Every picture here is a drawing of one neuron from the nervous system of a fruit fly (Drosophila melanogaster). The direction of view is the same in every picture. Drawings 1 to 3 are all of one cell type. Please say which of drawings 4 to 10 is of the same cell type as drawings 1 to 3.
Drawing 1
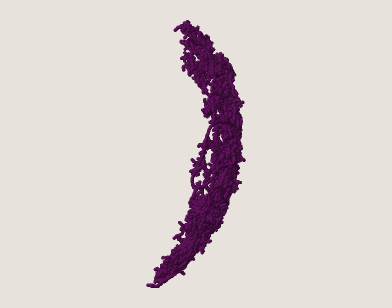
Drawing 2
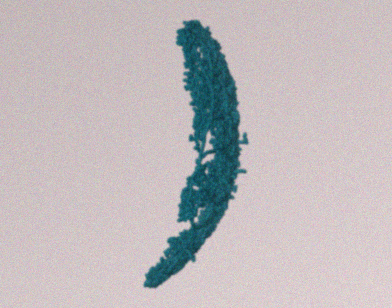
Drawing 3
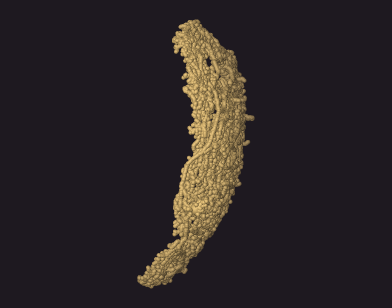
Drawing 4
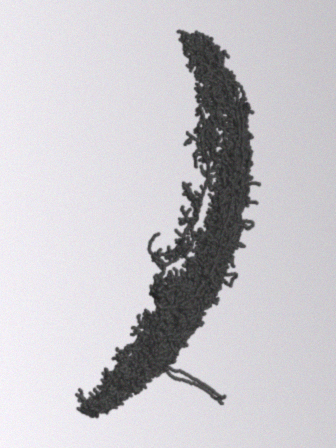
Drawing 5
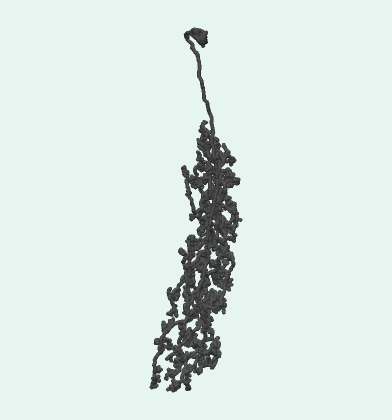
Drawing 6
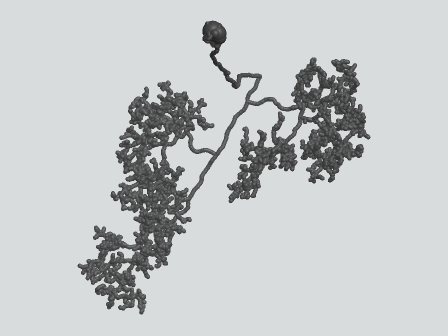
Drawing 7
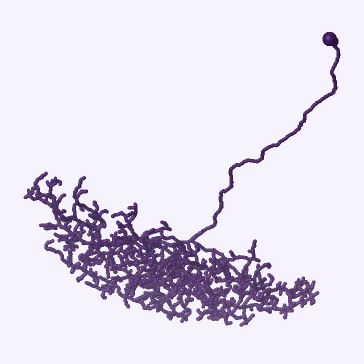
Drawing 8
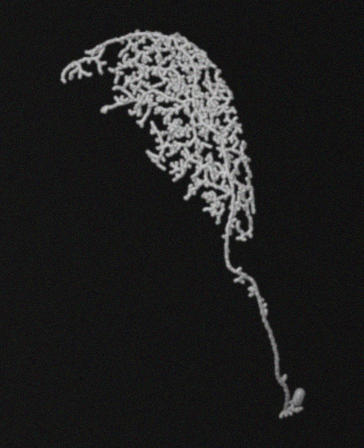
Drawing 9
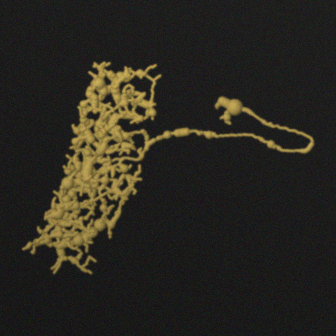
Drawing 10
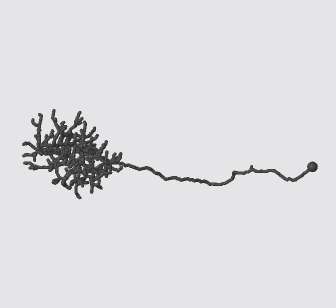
Drawing 4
